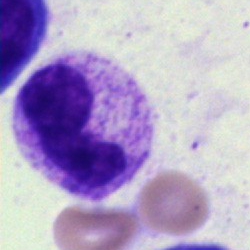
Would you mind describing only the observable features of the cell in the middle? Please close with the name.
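Look first at the nucleus: it is kidney-shaped, with its indentation facing right, and it lies in the left part of the cell. Around it the cytoplasm is pale lilac-pink, with fine violet granules scattered throughout. This is a band neutrophil.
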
